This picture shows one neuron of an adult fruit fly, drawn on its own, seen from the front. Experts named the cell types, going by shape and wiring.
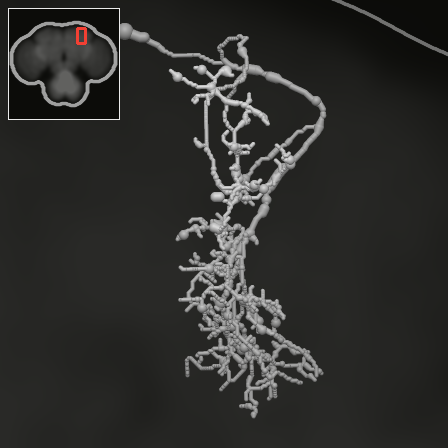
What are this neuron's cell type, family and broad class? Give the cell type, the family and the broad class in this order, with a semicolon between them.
SLP314; hemilineage LHd2; central-brain intrinsic neuron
